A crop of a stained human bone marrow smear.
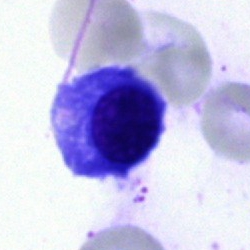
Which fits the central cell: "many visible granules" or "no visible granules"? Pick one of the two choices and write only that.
No visible granules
